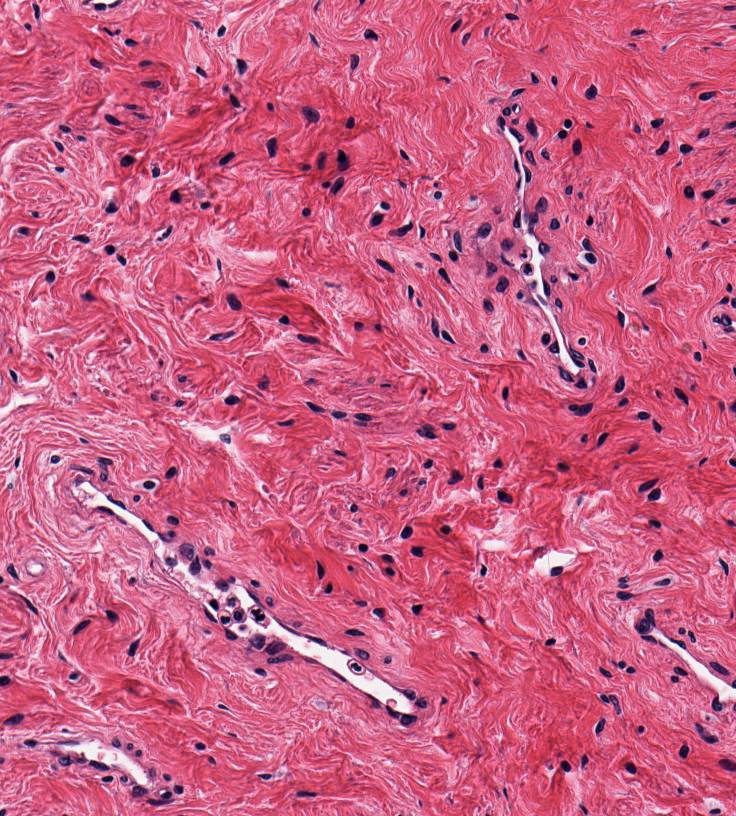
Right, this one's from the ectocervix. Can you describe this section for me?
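This one's dense pink fibrous tissue right across the field, with no epithelium anywhere. The collagen bundles are wavy and interlace, swirling in places on the left. The scattered nuclei are small, dark, spindle to oval. And the long vessel at lower left has a few red blood cells in it.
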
